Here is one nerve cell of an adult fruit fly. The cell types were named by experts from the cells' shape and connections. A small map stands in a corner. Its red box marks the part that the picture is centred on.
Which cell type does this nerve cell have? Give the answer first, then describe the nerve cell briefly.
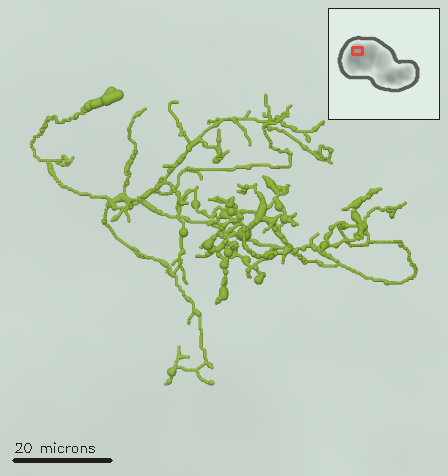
Its cell type is PAM08. Its broad class is central-brain intrinsic neuron. The cell body is at the upper left of the picture. From left to right in the picture it spans about 80 microns. Dozens of branch ends can be seen.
